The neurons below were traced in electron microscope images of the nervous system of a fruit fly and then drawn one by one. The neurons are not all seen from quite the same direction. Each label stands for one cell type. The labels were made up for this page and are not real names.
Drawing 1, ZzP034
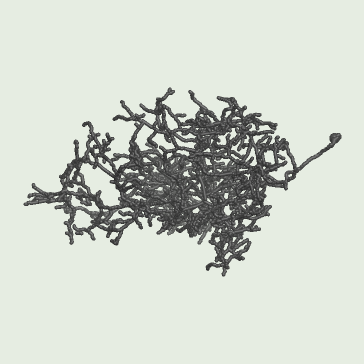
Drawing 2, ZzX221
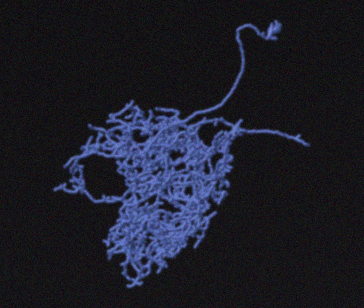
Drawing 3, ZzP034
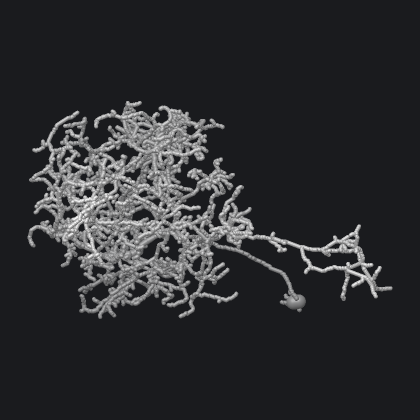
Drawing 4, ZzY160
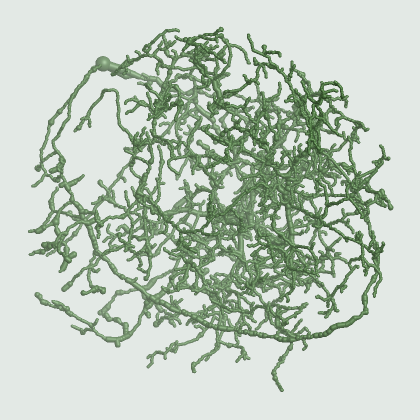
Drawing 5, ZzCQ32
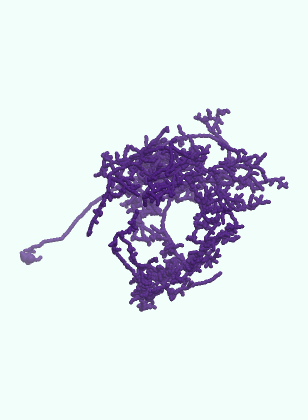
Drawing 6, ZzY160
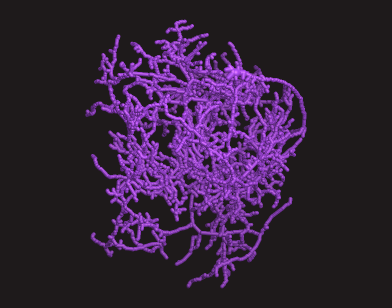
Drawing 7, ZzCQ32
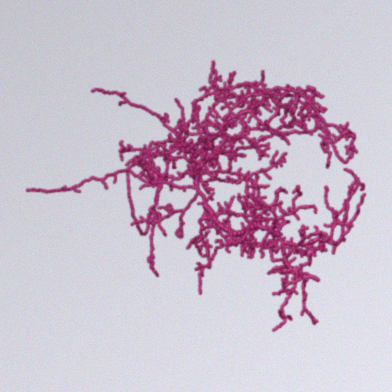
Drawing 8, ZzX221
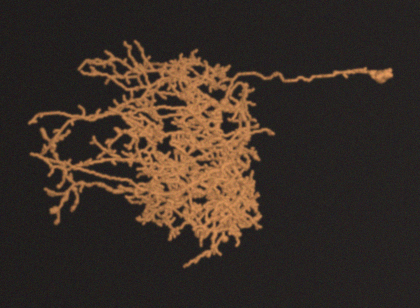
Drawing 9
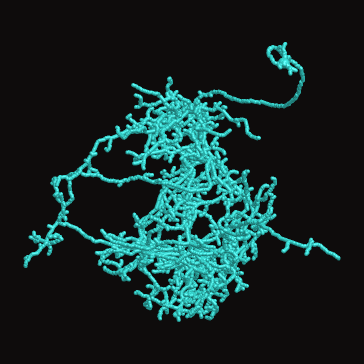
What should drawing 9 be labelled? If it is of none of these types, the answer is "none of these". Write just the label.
ZzX221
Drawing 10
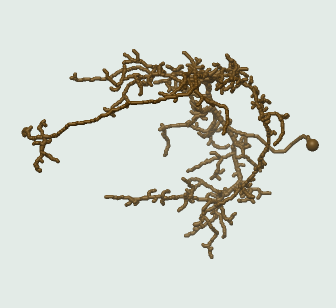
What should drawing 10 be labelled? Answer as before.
none of these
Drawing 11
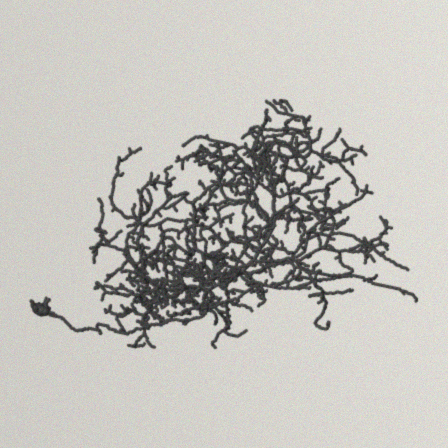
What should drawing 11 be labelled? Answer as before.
ZzP034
